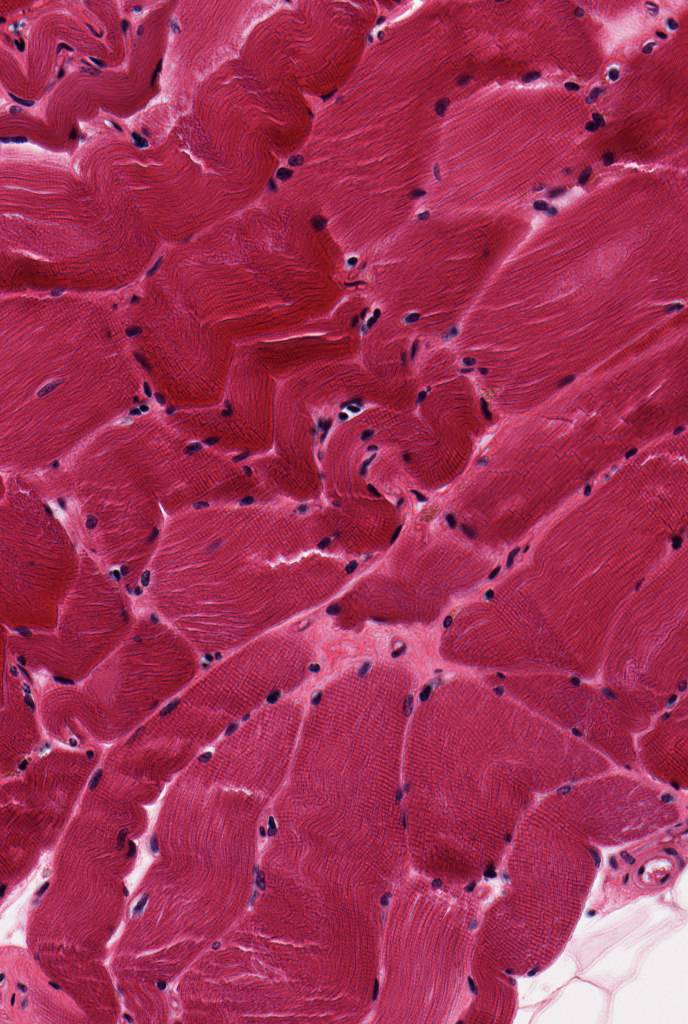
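Skeletal muscle, haematoxylin and eosin stained section. First, the nuclei are small, dark and elongated, and sit at the edges of the fibres rather than in their centres. Second, the fibre cytoplasm stains a deep, even red-pink. Third, a small vessel with a round lumen lies near the lower right edge, and a small area of empty-looking fat cells fills the lower right corner.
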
